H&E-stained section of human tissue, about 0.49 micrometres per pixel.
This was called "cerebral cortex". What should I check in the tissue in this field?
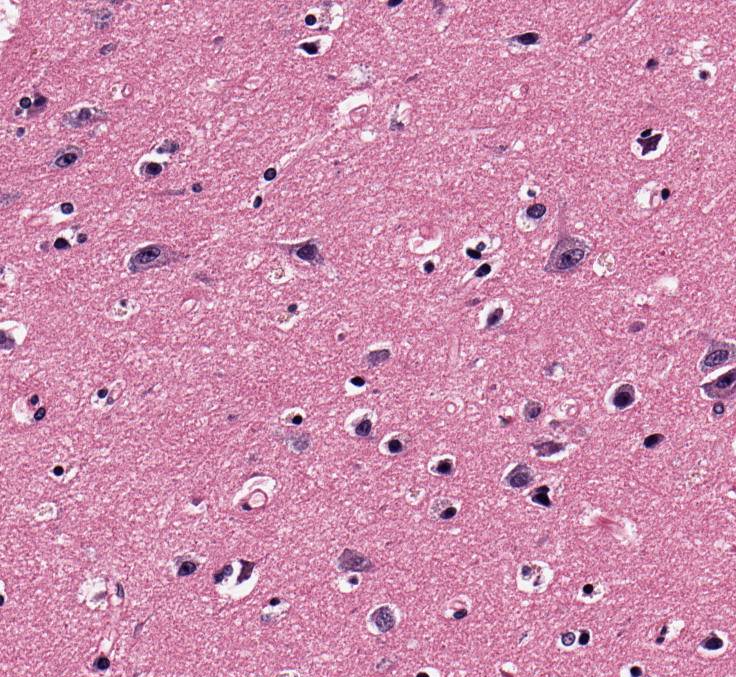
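The name here is cerebral cortex.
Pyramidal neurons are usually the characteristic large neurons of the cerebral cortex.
In keeping with that, a few large neurons with a triangular outline and purplish cytoplasm lie scattered, for example at the left edge of the middle and in the upper right. Small, round, dense, dark glial nuclei are spread evenly across the field and far outnumber these large neurons. Throughout is a fine, pink, finely vacuolated fibrillary matrix, with cells scattered singly rather than grouped into units. No epithelium, glands or lumens appear anywhere.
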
